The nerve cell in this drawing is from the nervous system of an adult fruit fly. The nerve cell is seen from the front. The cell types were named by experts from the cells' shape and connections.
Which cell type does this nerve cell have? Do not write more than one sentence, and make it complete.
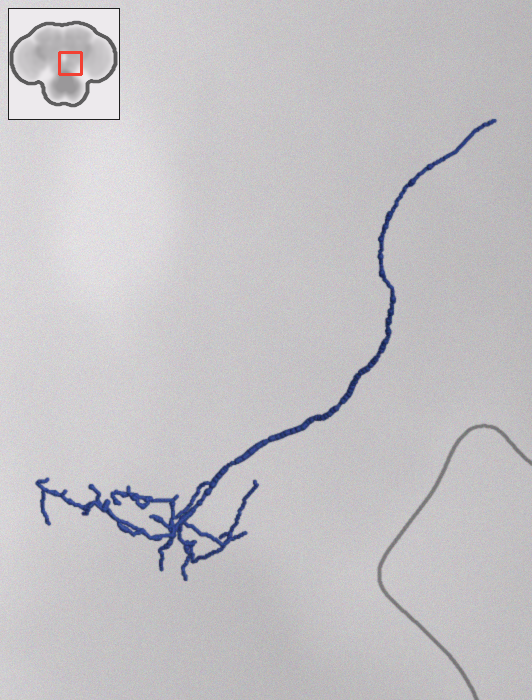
The nerve cell here is of the cell type BM.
